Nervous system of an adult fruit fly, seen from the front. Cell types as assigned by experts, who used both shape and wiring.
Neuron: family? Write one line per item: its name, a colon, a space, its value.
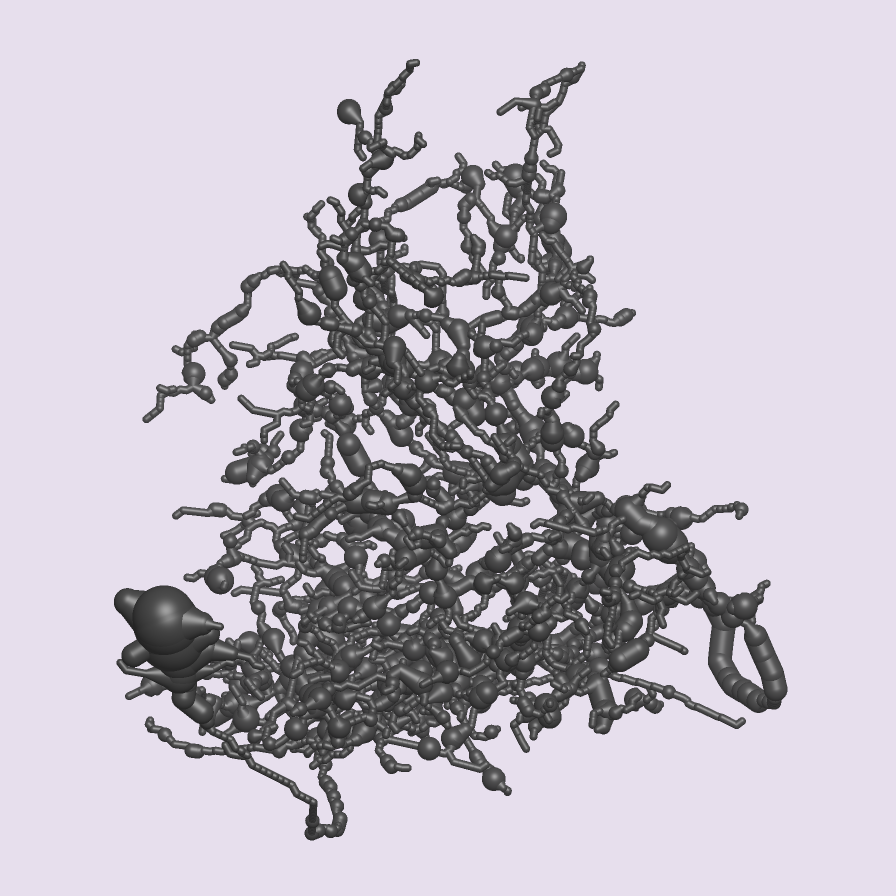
family: hemilineage 01B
